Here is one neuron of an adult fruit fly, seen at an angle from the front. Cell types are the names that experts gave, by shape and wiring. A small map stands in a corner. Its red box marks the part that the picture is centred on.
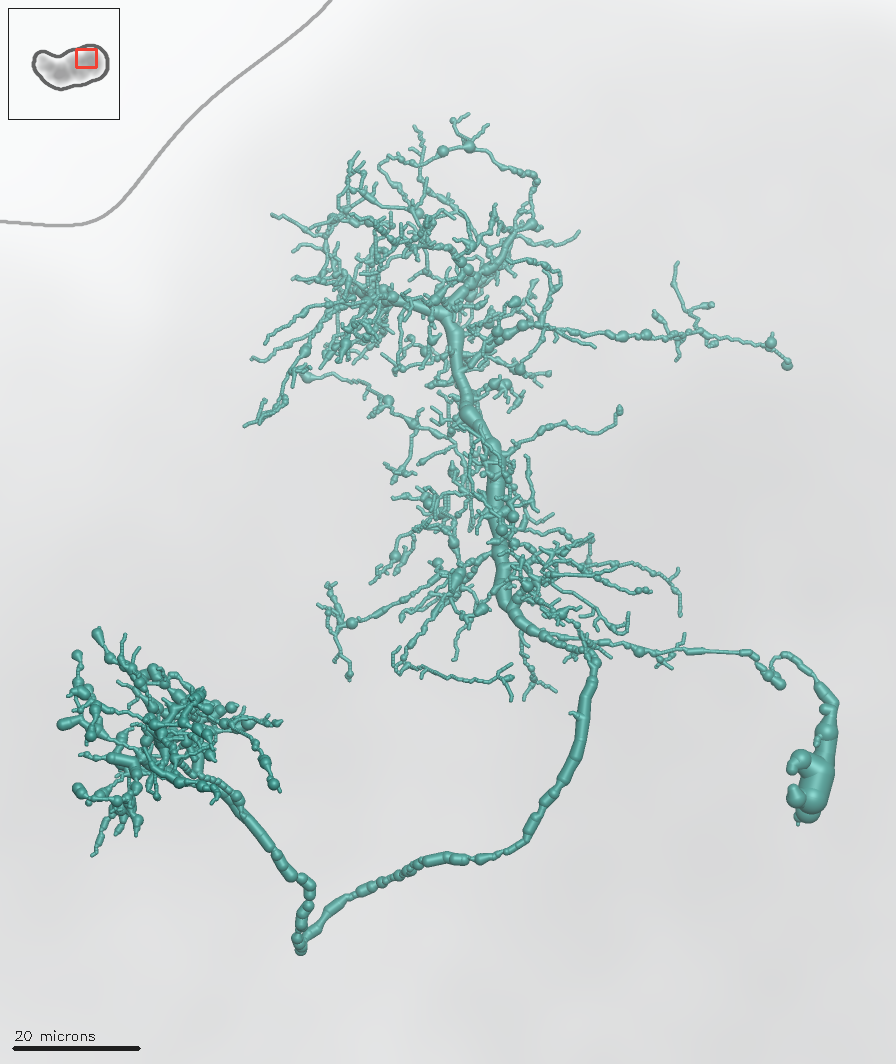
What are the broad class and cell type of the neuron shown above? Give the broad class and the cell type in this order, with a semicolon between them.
central-brain intrinsic neuron; SMP146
